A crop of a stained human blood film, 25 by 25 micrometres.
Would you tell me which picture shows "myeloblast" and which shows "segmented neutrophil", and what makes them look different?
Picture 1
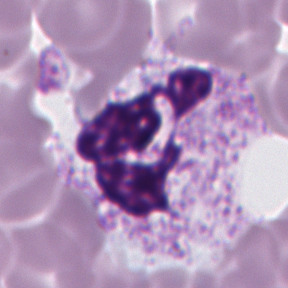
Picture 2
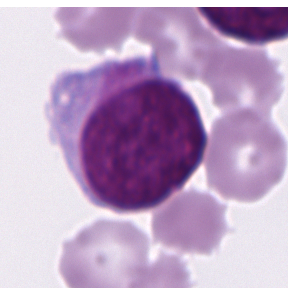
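Picture 1 shows a segmented neutrophil and picture 2 a myeloblast. In the segmented neutrophil the chromatin is dense and dark purple, and no nucleoli can be seen.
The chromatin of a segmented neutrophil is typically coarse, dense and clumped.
Its cytoplasm is plentiful and very pale, almost colourless, with many small violet granules scattered throughout, and the nucleus outline stays clearly visible through them. The myeloblast, about 14 micrometres across, has a round nucleus with a smooth, unindented outline that fills about 70% of the cell's area.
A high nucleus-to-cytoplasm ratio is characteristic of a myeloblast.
Its cytoplasm is pale blue, shows no distinct granules, and lies mainly as a crescent on the upper-left side of the nucleus.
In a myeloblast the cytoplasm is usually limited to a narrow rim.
Its left border is ragged with small irregular projections, and red cells lie against its right and lower sides.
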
